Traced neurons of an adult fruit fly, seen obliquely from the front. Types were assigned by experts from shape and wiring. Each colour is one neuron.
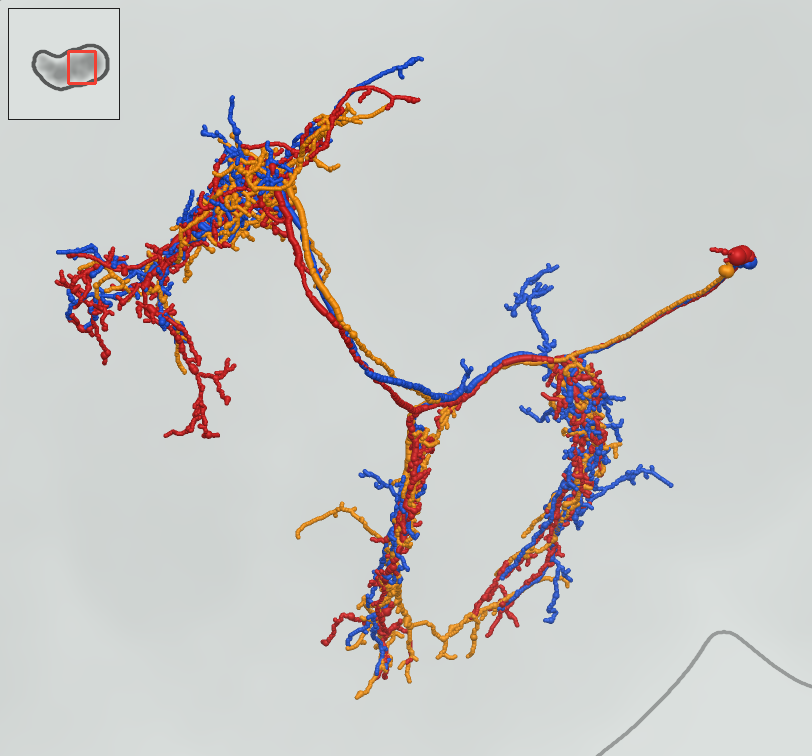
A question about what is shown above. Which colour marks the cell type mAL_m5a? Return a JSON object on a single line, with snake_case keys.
{"colour": "orange"}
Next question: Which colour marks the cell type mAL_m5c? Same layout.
{"colour": "blue"}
